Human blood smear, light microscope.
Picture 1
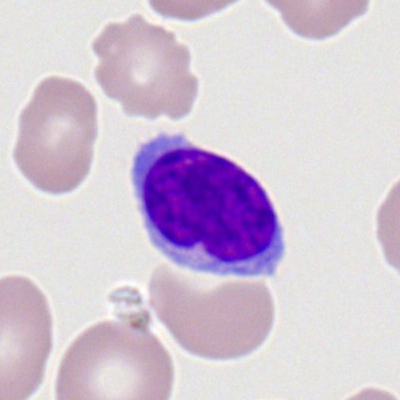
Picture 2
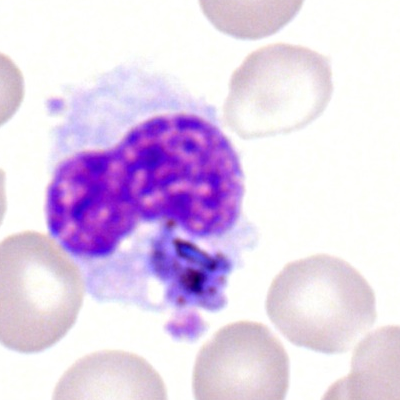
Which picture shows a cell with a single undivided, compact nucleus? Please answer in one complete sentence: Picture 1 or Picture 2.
There is a single compact round, oval or kidney-shaped nucleus in the cell of Picture 1.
